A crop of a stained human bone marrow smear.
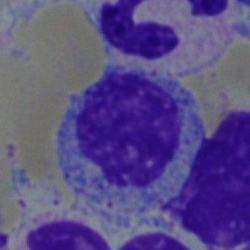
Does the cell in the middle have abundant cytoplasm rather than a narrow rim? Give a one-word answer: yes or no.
No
